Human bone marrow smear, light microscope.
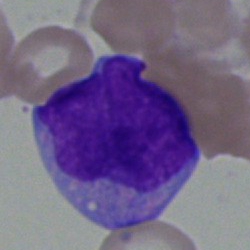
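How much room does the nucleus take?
Most of the cell, it seems.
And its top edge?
There's a small notch there.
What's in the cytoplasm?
One small clear vacuole, toward the lower left.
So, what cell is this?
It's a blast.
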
